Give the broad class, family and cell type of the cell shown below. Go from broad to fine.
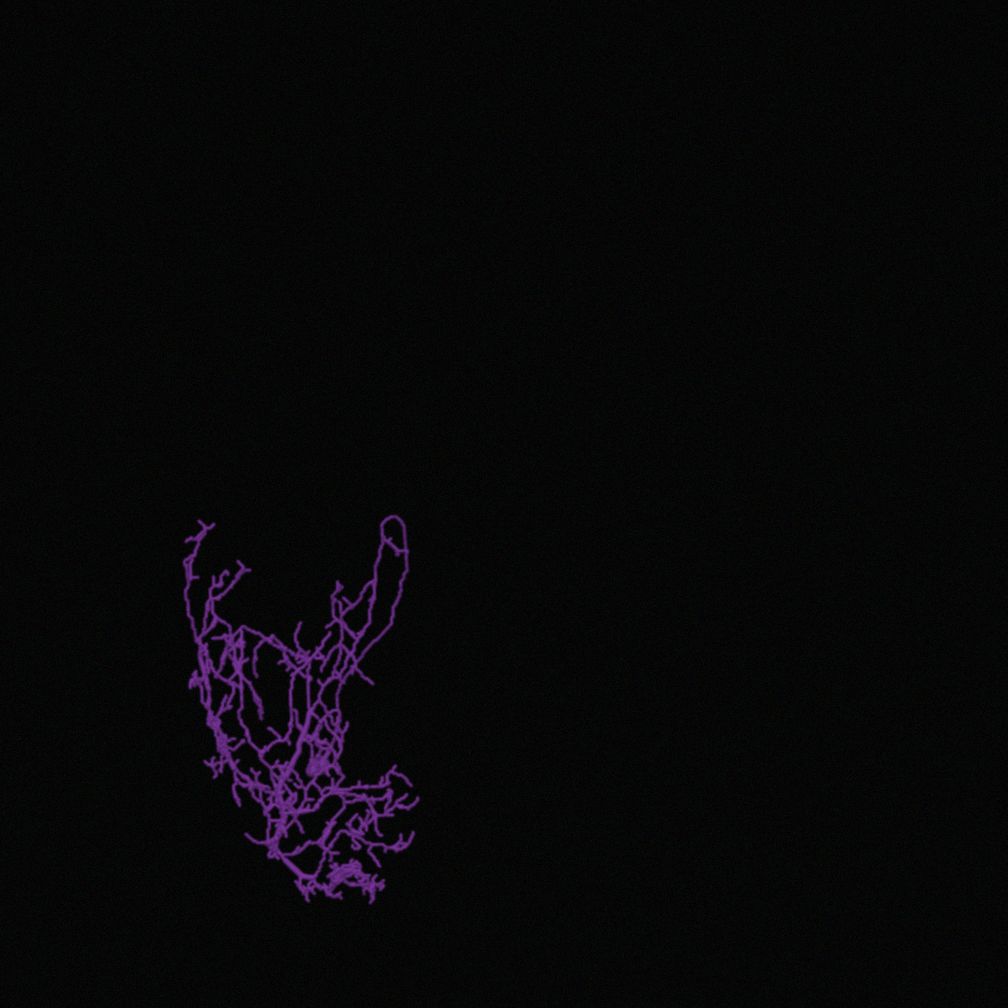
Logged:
nerve-cord intrinsic neuron; hemilineage 03A; IN03A033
